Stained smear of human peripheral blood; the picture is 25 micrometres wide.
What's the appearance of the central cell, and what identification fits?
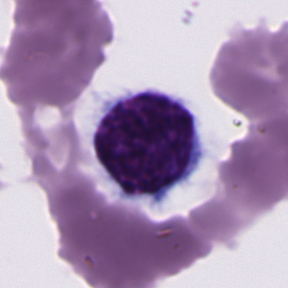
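First, the nucleus: no nucleoli can be seen in it. Second, the cytoplasm: it is pale, with a faint blue tint at its edge, and no granules are visible. Third, the outer edge of the cell: ragged and wispy rather than smooth. Last, the name: hairy cell.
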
